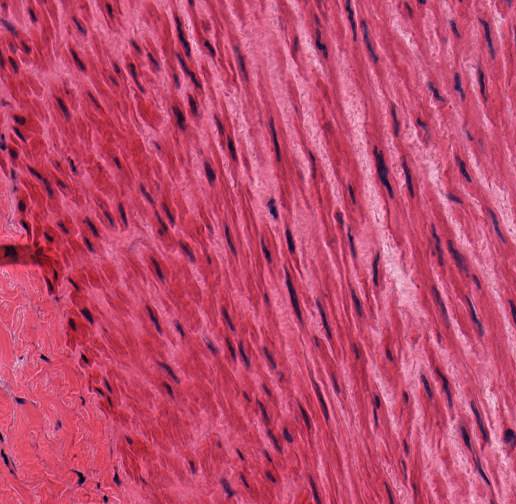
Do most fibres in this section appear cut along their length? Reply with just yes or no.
Yes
